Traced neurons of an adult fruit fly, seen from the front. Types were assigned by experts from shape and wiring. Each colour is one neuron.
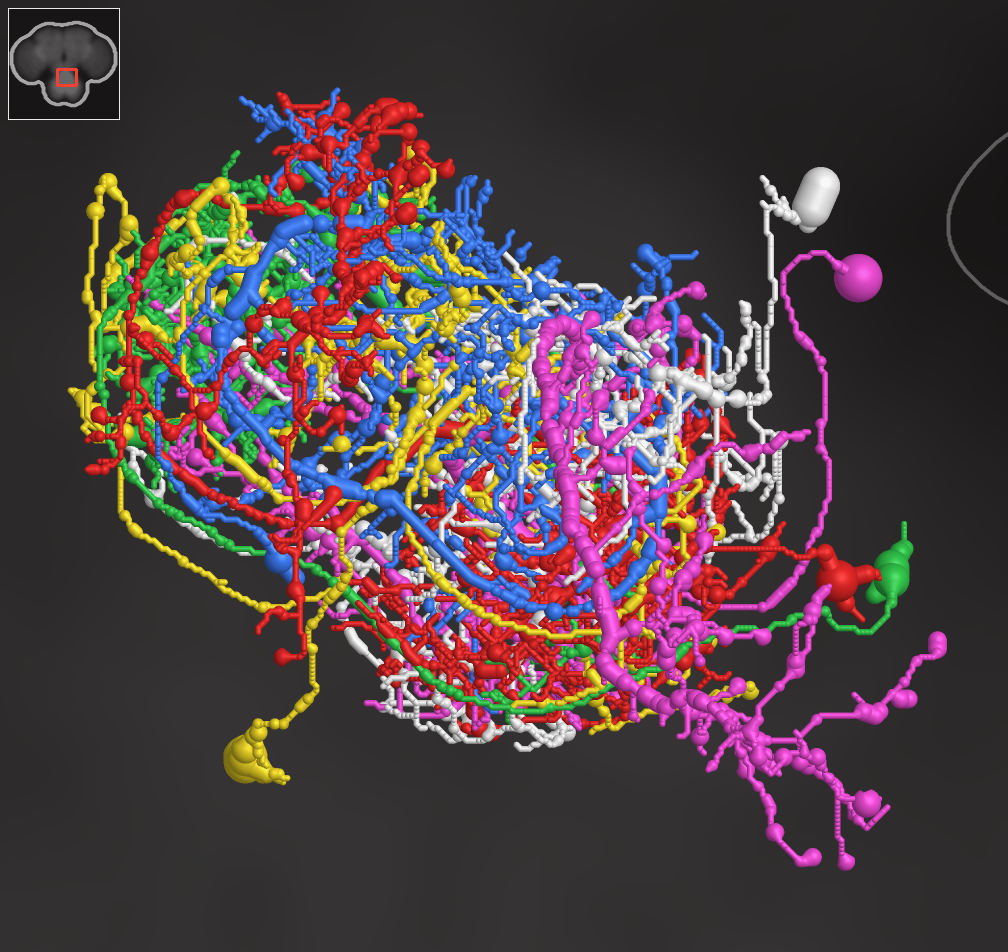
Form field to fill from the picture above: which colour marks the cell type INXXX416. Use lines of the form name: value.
colour: white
